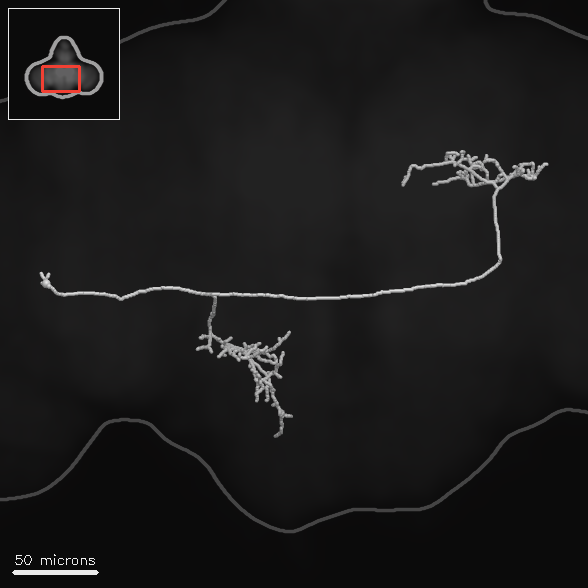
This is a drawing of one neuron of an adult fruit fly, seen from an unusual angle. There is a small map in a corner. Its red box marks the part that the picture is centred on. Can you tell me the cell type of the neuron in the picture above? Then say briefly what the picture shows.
Its cell type is SAD012. This is a central-brain intrinsic neuron. Its cell body lies on the left of the picture. By the scale bar it is about 300 microns wide in this view.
